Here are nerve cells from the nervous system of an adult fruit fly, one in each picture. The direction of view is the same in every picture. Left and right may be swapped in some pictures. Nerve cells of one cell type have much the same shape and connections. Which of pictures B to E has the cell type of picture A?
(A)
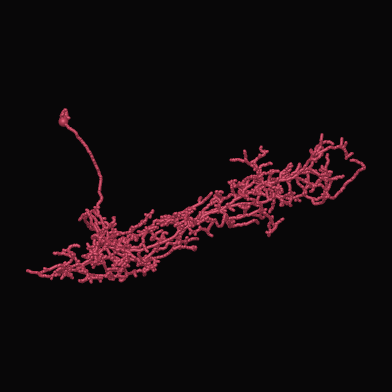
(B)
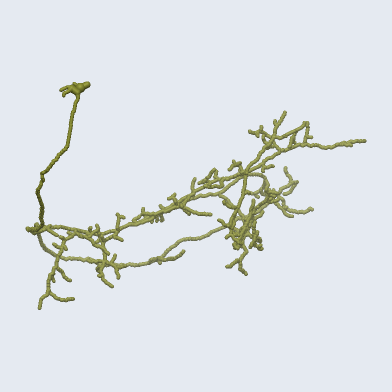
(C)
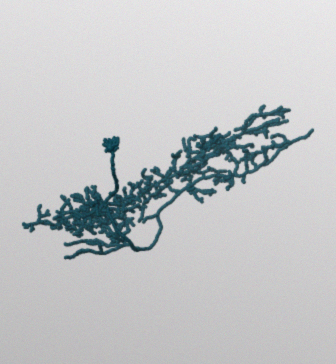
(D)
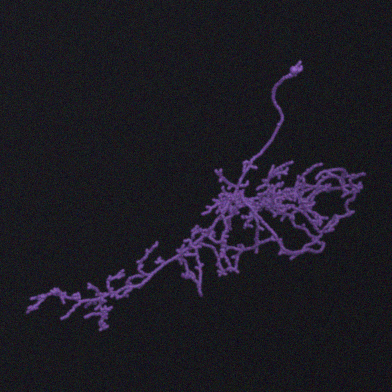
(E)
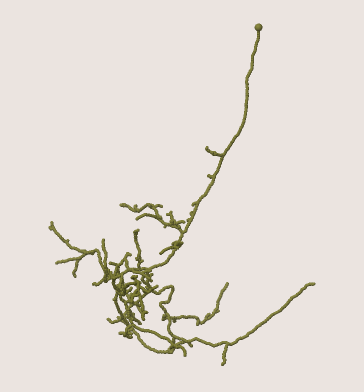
C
